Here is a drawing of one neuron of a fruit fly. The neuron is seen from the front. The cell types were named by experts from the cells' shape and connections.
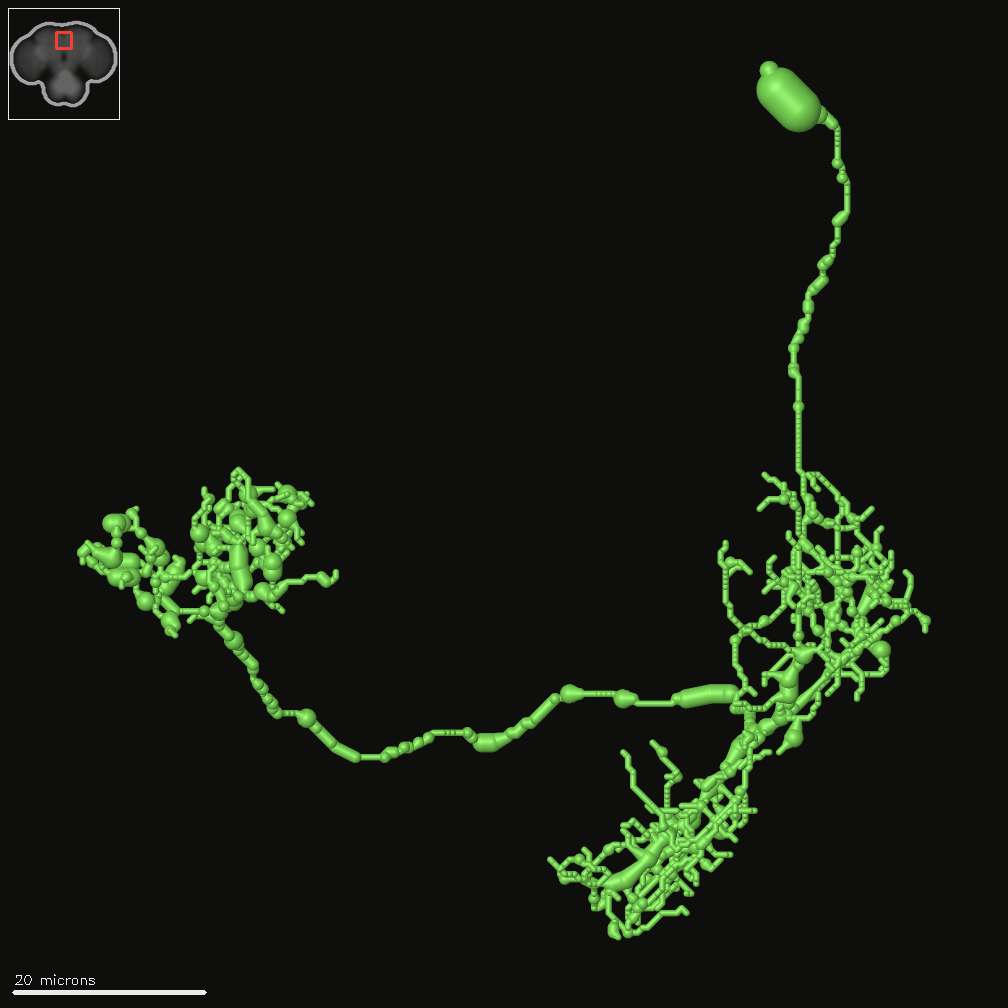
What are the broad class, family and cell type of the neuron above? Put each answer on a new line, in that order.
central-brain intrinsic neuron
class CX
hDeltaC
